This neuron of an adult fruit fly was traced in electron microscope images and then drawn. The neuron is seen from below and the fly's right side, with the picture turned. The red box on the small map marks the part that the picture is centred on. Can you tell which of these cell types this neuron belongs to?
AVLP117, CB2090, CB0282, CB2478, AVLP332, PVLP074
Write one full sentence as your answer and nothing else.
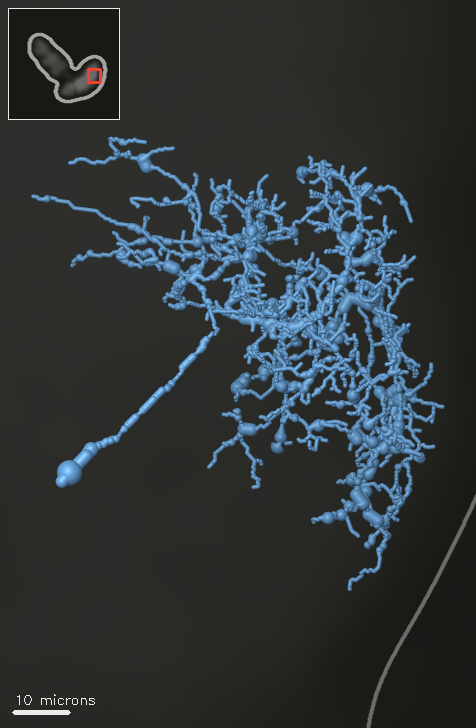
The cell type that this neuron has is AVLP332.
